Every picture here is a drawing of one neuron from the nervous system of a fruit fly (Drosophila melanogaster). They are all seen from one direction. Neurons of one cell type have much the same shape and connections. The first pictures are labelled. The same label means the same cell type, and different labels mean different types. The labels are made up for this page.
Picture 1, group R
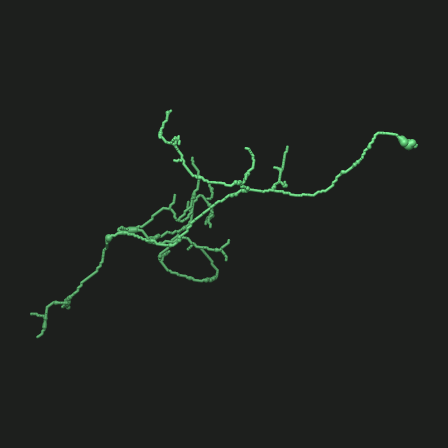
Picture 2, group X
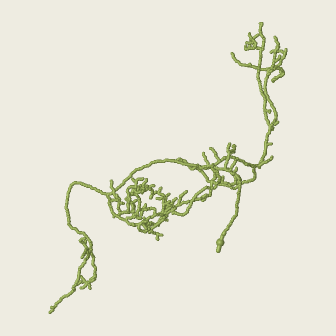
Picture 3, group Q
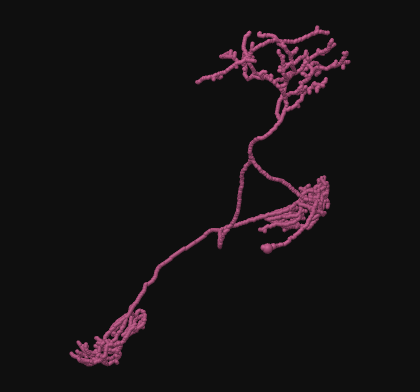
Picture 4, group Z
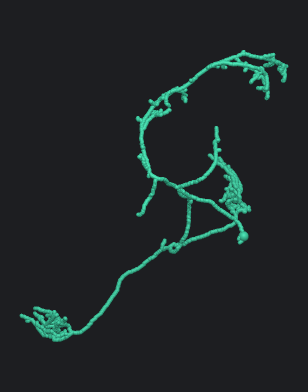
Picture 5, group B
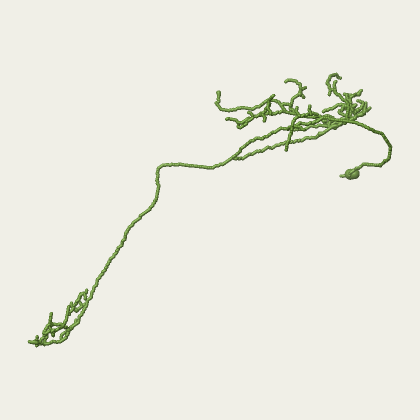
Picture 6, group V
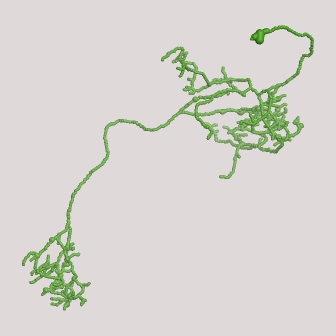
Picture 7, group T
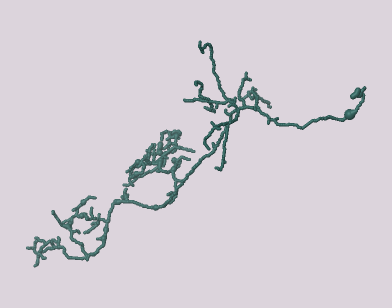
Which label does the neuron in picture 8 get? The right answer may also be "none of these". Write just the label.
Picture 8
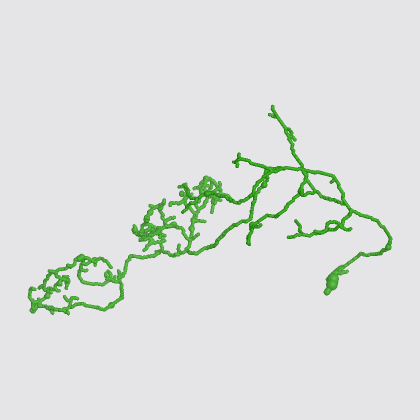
group T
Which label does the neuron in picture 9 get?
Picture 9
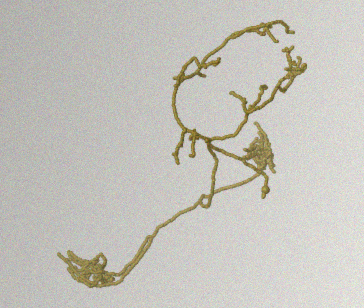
group Z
